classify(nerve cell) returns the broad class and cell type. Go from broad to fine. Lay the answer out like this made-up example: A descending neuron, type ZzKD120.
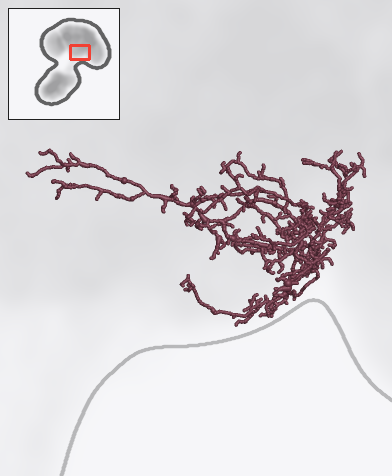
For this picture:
A central-brain intrinsic neuron, type GNG225.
